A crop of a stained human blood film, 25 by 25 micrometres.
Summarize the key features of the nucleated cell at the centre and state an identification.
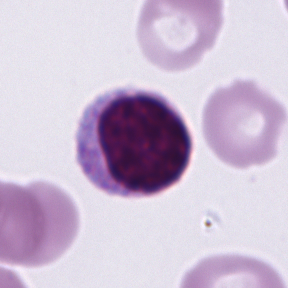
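Round and smooth is the first thing I notice about the outline, and no projections rise from the surface. The nucleus is off-centre, toward the right side. Around it the cytoplasm looks pale blue-lilac. This one I'd name a large granular lymphocyte.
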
